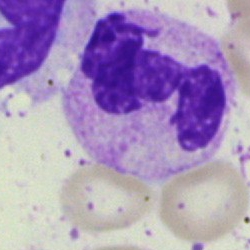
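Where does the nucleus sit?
Mostly in the upper half of the cell.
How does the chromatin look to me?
Dark purple and coarsely clumped.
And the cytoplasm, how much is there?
Plenty, pale pinkish-lilac, with fine pinkish granules scattered through it.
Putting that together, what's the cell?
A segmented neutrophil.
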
